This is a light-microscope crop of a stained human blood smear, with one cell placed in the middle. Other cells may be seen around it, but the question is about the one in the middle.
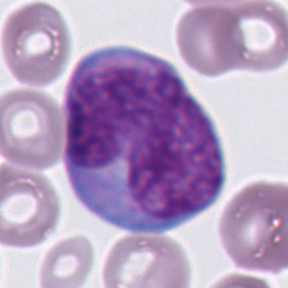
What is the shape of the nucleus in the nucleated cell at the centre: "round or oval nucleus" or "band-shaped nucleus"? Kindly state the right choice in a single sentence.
The nucleus is a bent band and not a compact round or oval mass, and has no lobes.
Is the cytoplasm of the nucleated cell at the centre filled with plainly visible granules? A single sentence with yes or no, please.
No, there are no visible granules in its cytoplasm.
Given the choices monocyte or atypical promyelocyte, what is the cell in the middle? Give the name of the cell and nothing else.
atypical promyelocyte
